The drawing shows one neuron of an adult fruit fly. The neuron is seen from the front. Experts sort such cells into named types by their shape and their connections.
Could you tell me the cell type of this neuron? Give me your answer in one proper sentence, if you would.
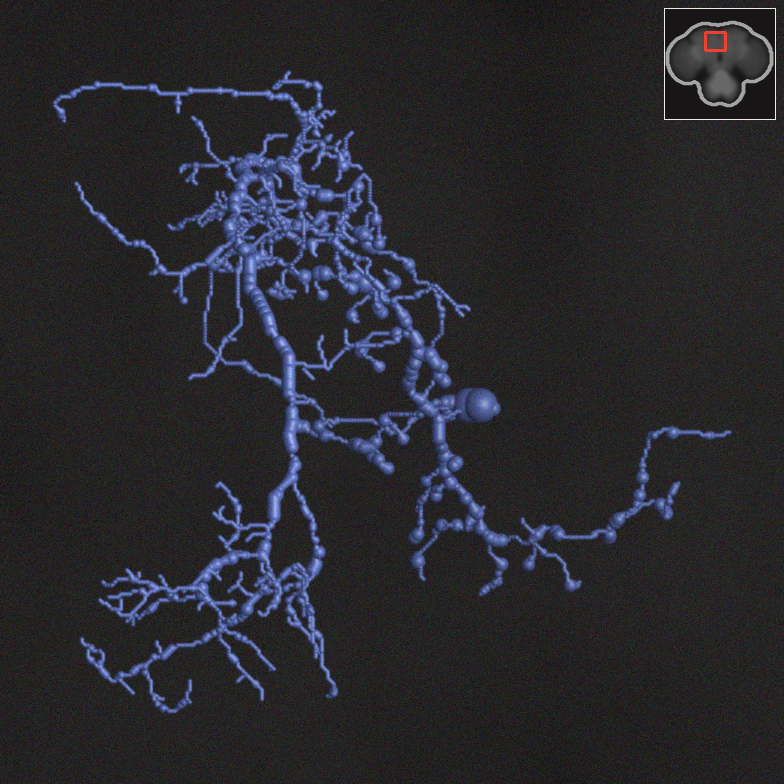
This neuron counts as a member of the cell type IB021.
